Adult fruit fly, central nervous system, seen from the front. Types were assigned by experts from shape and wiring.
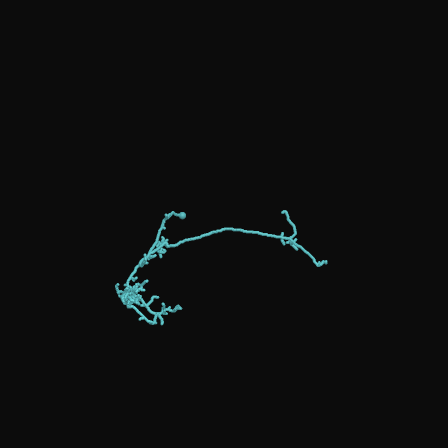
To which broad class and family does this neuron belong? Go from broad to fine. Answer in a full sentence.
A central-brain intrinsic neuron of hemilineage DM4_ventral.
